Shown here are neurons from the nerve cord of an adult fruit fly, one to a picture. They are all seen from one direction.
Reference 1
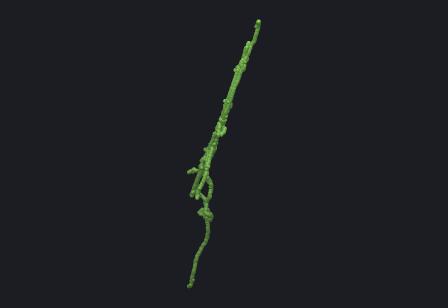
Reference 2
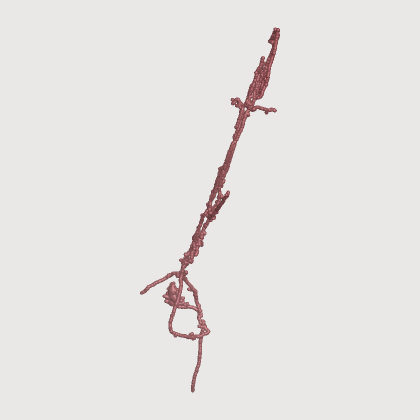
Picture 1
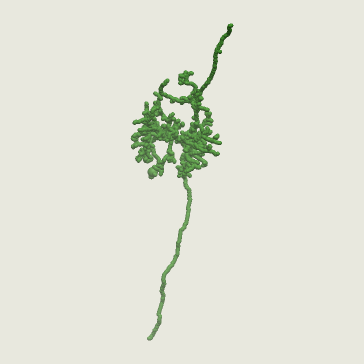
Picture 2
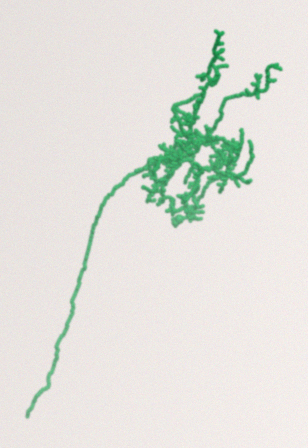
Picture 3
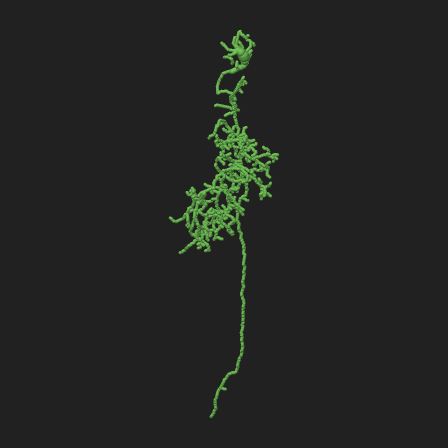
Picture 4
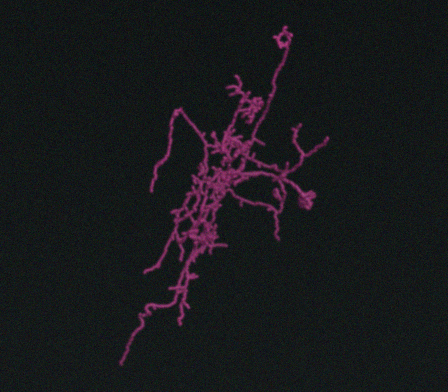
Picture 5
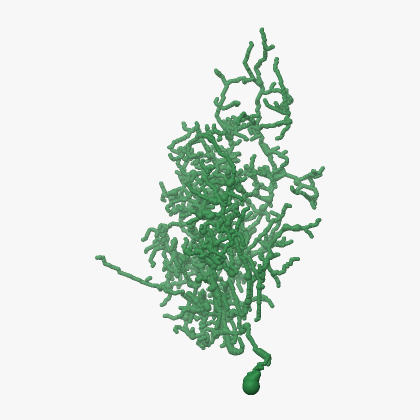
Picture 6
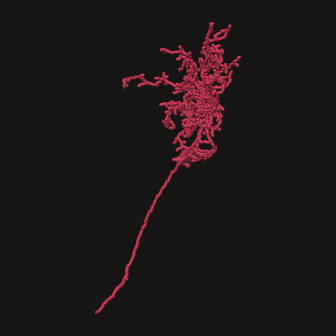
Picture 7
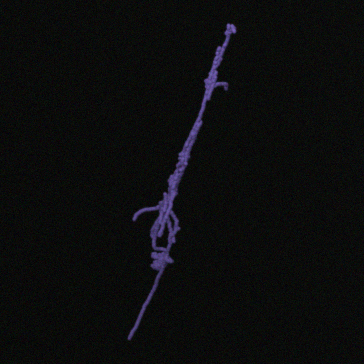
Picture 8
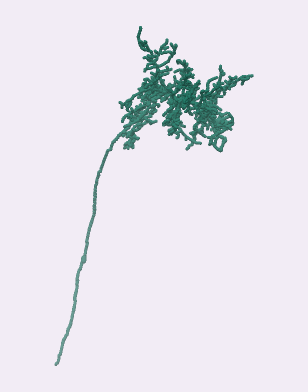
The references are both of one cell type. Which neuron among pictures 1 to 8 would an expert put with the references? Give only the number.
7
